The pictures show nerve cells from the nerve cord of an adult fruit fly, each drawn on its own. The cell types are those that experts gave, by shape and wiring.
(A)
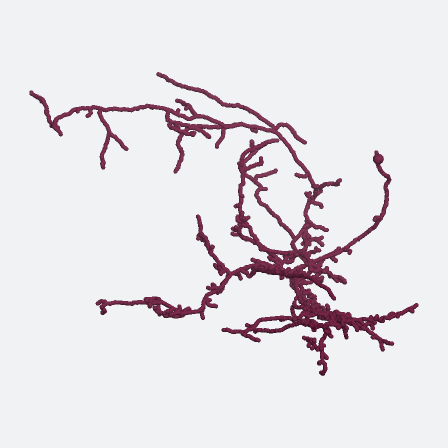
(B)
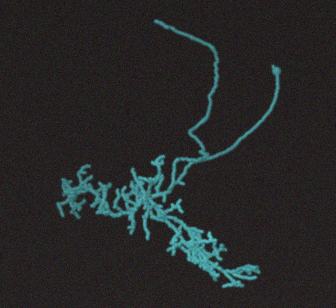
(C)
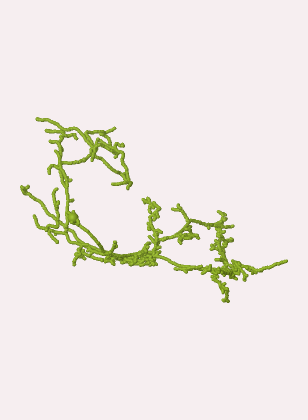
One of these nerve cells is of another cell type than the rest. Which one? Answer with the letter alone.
B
